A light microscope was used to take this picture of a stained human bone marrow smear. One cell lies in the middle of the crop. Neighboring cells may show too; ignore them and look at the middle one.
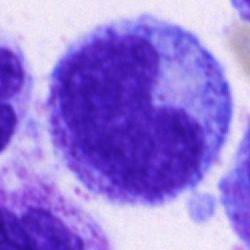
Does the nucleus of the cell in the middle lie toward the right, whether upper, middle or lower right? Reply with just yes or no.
No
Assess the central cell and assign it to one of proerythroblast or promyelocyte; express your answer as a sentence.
This crop's central cell is a promyelocyte.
